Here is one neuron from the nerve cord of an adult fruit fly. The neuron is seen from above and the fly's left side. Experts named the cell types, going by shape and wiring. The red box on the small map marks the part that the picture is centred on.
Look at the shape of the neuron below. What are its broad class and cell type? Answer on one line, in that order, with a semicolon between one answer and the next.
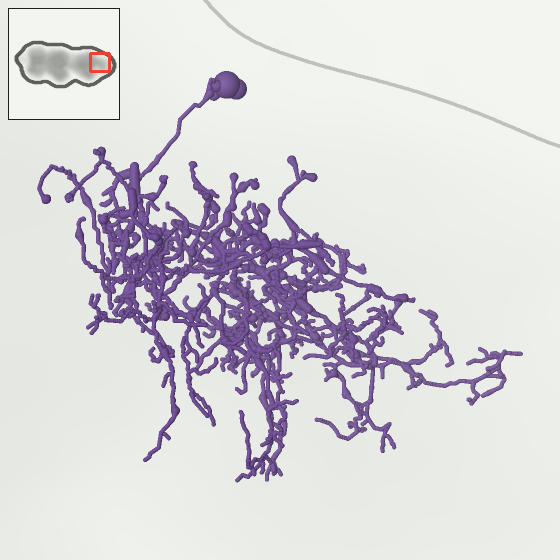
nerve-cord intrinsic neuron; INXXX416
